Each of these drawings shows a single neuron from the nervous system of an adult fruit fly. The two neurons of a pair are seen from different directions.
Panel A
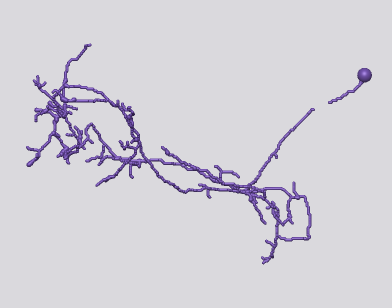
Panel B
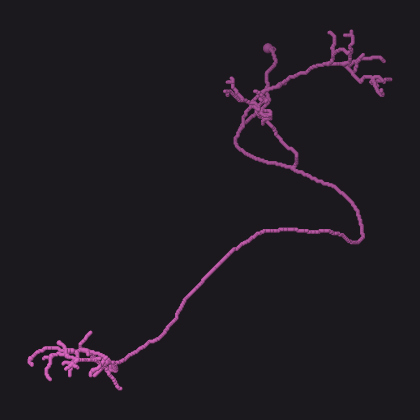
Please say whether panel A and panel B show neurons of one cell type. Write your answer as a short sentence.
They are of different cell types.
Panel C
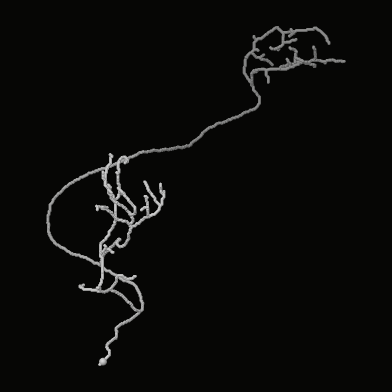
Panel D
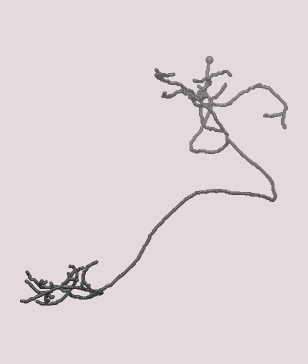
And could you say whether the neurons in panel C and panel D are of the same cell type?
They are of the same cell type.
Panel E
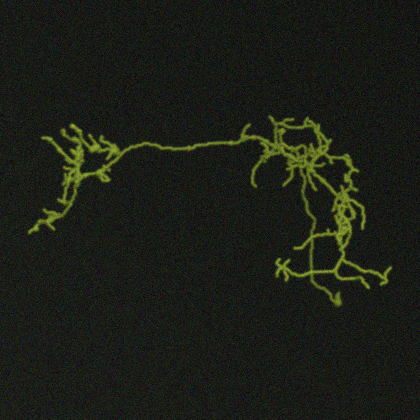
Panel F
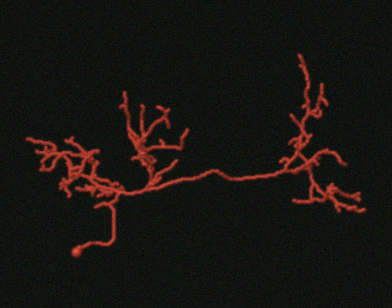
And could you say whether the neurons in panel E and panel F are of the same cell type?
They are of the same cell type.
